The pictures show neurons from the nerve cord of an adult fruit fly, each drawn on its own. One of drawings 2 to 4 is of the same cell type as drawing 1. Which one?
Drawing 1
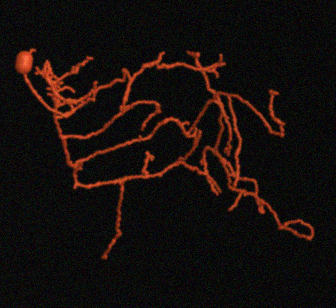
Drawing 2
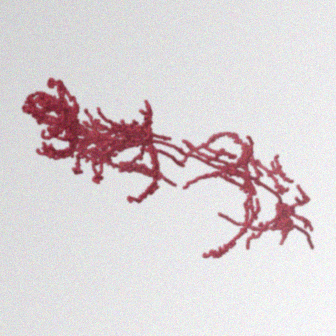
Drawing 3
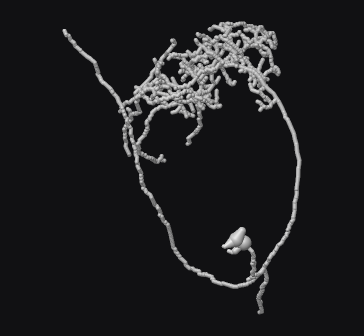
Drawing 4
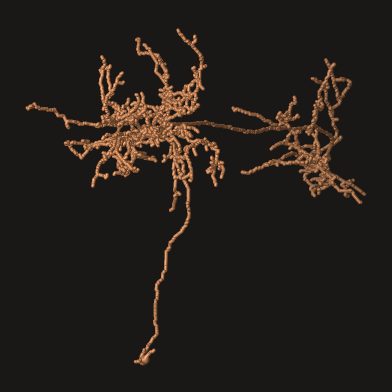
3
